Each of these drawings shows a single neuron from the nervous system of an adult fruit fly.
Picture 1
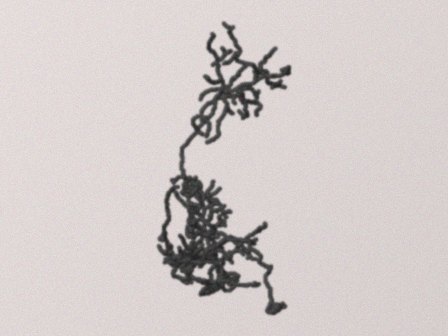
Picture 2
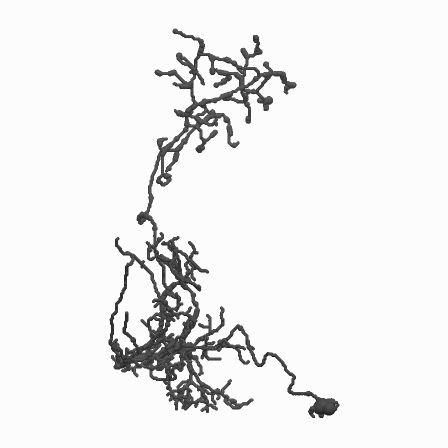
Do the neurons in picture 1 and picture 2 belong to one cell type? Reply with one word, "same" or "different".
same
